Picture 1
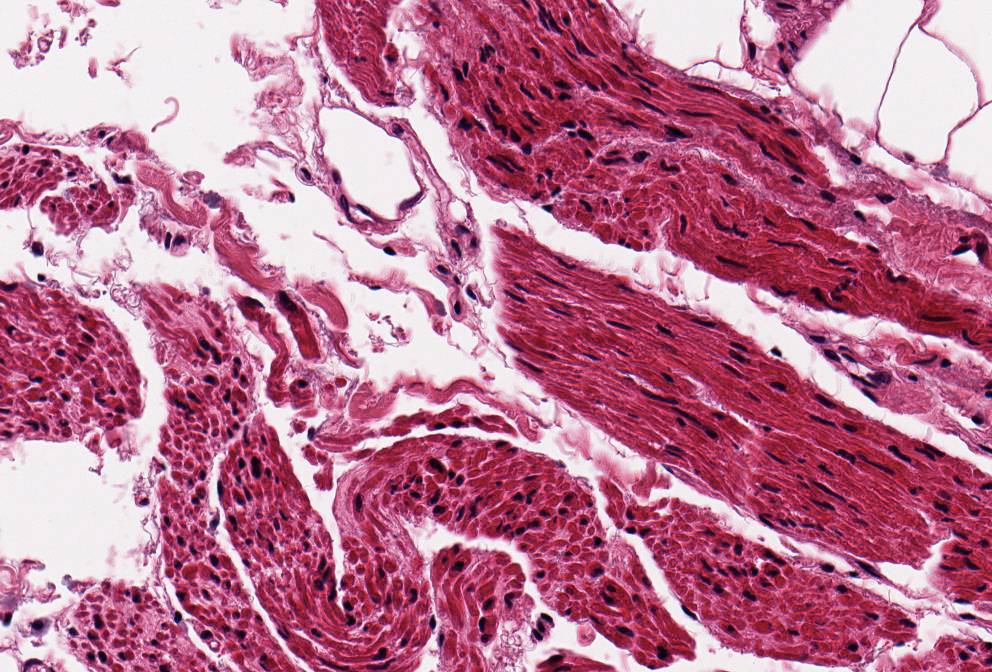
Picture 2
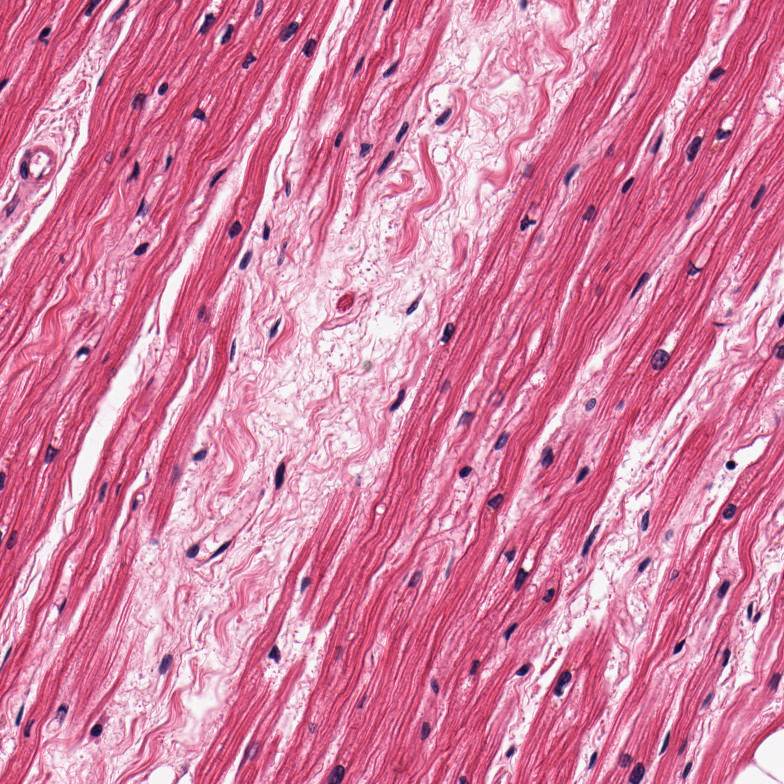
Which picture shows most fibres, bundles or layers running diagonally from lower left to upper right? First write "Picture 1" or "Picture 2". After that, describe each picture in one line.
Picture 2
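What picture 1 shows: The large longitudinally cut bundles in the centre and right run diagonally from upper left to lower right.
What picture 2 shows: Long parallel pink muscle fibres run diagonally from the lower left to the upper right across the whole field.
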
